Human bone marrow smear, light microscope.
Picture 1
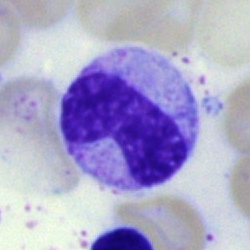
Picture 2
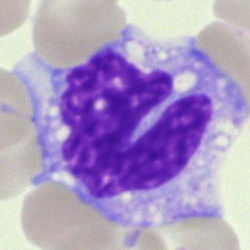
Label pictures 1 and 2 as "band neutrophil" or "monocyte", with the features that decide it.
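Here's the pair: the band neutrophil is in picture 1, and the monocyte is in picture 2. Start with the outlines: the band neutrophil is round and smooth, while the monocyte has an irregular border with angular bulges. In the band neutrophil, the nucleus is a thick curved band, and its indentation opens toward the bottom of the cell. Now compare the chromatin. It is dark purple in both, but in the band neutrophil it is coarsely clumped with small paler patches, whereas in the monocyte it has a lacy pattern with small pale spaces.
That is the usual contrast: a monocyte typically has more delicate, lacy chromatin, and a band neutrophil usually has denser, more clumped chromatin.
The monocyte's cytoplasm is pale grey-blue, with many small clear vacuoles scattered through it, while the band neutrophil shows no vacuoles.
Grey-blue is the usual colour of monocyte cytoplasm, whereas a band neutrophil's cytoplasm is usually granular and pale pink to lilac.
You won't find any nucleoli in the band neutrophil's nucleus. Around the monocyte, red cells touch its border on several sides.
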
